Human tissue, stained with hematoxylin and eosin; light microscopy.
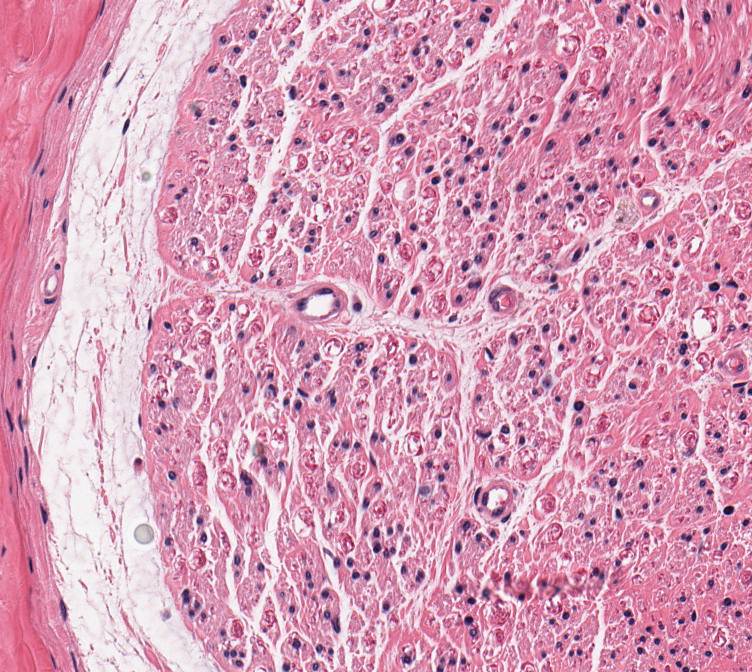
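Tibial nerve. Large rounded fibre bundle, cross section, filling centre and right. Small dark oval nuclei scattered fairly evenly through it. Pale, loose, near-empty band separates it from dense pink collagen at left edge; that layer holds thin, flattened dark nuclei.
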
